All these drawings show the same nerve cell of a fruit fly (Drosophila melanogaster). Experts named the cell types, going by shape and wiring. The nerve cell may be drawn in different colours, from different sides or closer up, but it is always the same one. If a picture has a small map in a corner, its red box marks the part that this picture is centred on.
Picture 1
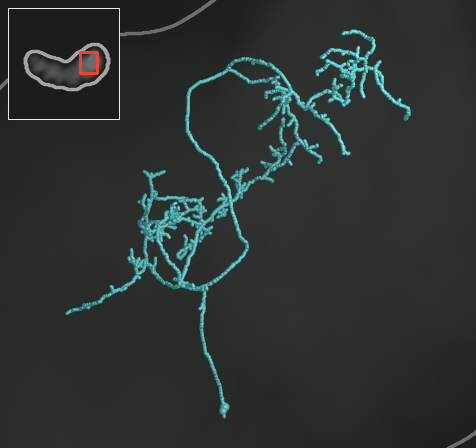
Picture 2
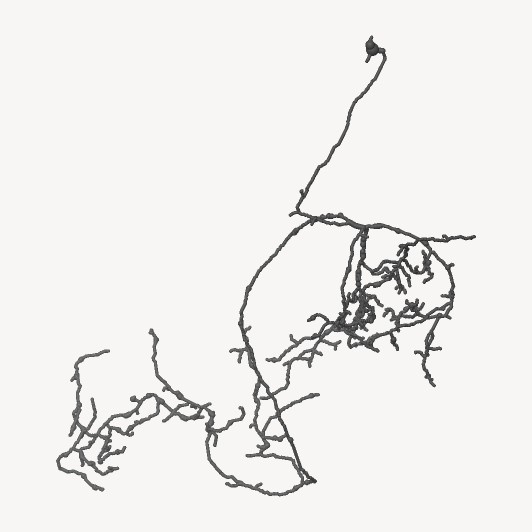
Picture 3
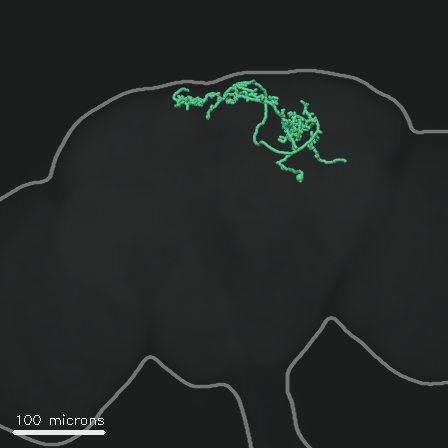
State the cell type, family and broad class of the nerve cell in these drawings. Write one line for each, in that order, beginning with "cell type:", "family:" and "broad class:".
cell type: SMP172
family: hemilineage CREl1
broad class: central-brain intrinsic neuron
